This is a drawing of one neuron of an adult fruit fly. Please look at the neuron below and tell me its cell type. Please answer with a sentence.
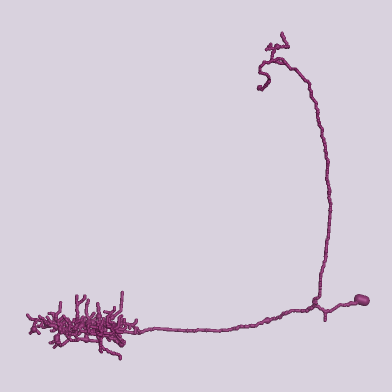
The cell type is MeLo7.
